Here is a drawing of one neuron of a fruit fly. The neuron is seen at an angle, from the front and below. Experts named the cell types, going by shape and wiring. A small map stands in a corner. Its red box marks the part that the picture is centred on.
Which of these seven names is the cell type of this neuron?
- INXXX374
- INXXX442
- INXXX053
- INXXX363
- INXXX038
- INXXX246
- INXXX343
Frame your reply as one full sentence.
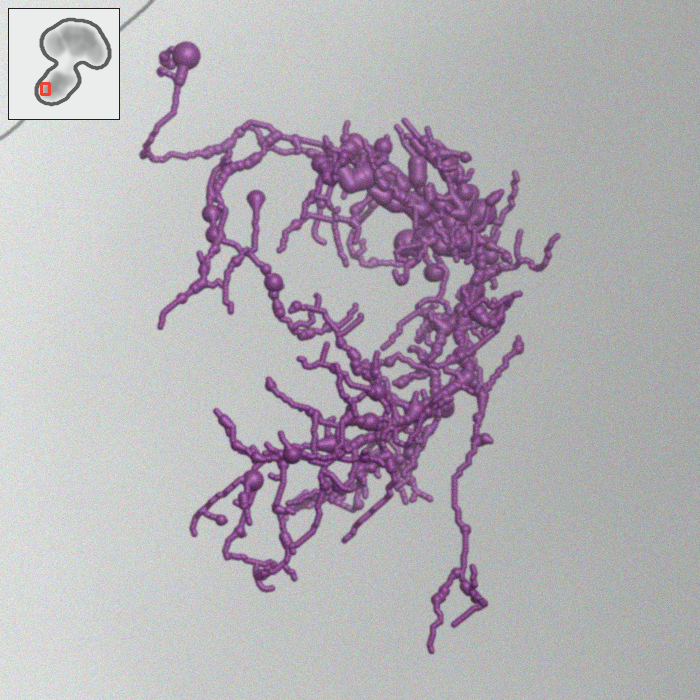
The cell type of this neuron is INXXX363.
